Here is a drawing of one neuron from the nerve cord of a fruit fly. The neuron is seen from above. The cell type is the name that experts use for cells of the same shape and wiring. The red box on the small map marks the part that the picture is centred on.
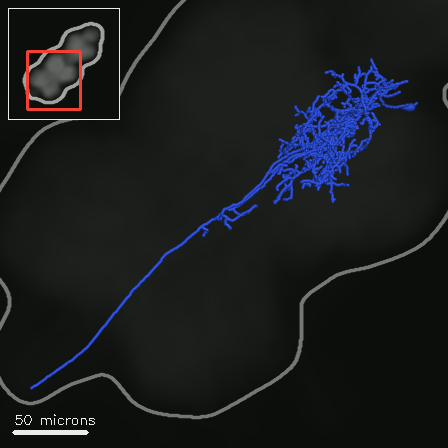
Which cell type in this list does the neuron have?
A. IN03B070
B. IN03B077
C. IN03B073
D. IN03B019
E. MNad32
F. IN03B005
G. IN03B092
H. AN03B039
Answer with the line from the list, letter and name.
H. AN03B039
